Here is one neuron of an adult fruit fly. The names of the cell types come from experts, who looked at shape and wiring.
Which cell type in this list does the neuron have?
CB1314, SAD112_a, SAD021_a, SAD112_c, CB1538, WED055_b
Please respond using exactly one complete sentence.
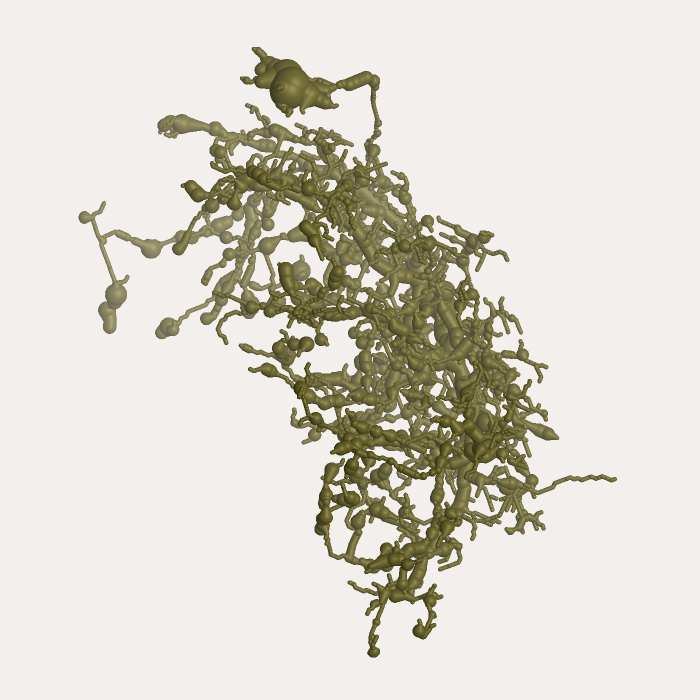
Included in the cell type SAD112_a is this neuron.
